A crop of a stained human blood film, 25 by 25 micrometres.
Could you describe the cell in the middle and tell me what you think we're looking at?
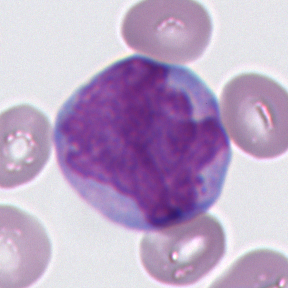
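Outline roughly round. Nucleus occupies most of the cell; its outline is irregular, notched at upper right where cytoplasm reaches in. Cytoplasm pale greyish blue. Atypical promyelocyte.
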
